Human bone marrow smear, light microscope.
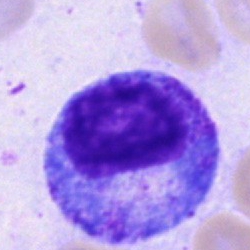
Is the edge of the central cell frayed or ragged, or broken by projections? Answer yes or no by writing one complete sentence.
No, the outline of the cell is not ragged or frayed; it is smooth.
